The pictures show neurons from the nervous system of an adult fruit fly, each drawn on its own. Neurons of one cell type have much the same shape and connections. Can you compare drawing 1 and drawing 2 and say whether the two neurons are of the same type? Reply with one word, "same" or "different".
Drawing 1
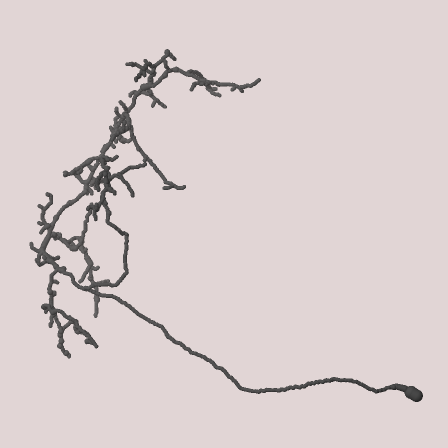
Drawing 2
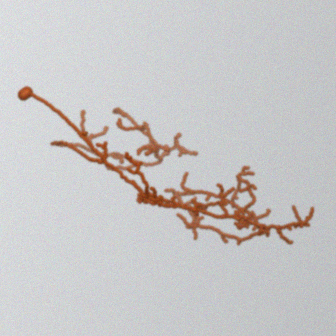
different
